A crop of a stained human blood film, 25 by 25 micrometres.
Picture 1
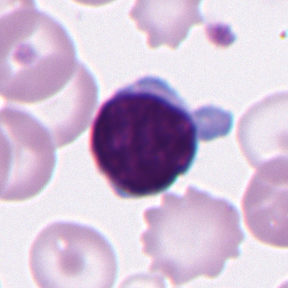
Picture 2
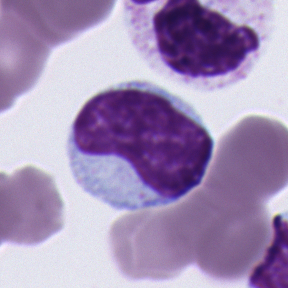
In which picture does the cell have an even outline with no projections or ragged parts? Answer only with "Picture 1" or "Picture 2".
Picture 2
